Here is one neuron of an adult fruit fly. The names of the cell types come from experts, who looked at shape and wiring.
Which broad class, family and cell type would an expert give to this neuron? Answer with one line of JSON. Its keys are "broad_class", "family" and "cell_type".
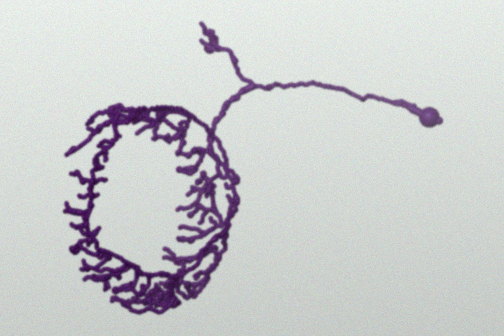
{"broad_class": "central-brain intrinsic neuron", "family": "hemilineage EBa1", "cell_type": "ER2_c"}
